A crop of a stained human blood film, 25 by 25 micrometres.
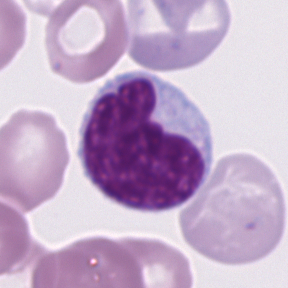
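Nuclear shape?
Indented on the upper right side; folded, kidney-like.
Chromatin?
Dark purple, mottled with small paler patches rather than evenly smooth.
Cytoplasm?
Pale greyish blue, mostly at the upper right beside the nuclear indentation; cell about 12 micrometres across, nucleus filling about 70% of its area.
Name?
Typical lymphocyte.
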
